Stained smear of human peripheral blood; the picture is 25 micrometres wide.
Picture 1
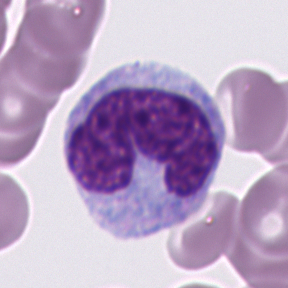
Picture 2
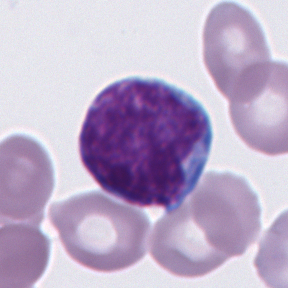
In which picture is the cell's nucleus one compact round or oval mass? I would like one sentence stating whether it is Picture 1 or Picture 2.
What Picture 2 shows is a cell with a compact round or oval nucleus.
